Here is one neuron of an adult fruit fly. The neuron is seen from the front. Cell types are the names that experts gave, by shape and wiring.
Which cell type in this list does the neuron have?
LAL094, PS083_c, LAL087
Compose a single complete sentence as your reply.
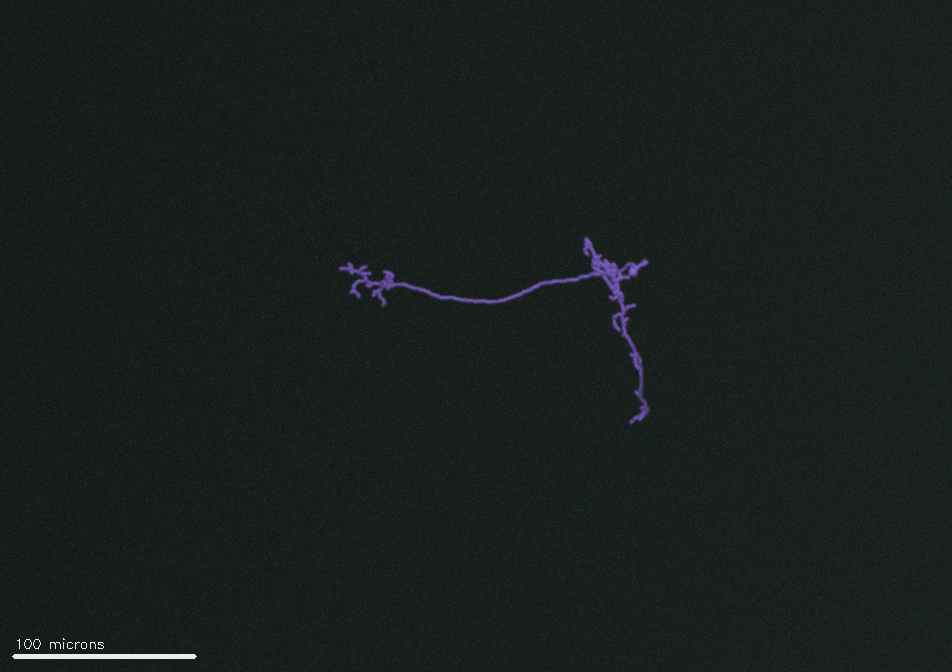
The neuron is of cell type LAL087.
